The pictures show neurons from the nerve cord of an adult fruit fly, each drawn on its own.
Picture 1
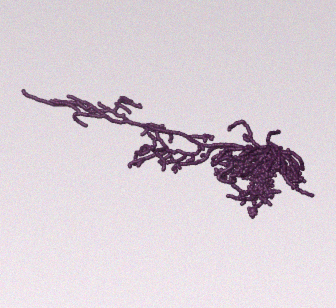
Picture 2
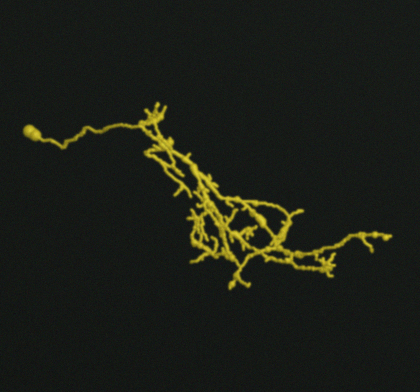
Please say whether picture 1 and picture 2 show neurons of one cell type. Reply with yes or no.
no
